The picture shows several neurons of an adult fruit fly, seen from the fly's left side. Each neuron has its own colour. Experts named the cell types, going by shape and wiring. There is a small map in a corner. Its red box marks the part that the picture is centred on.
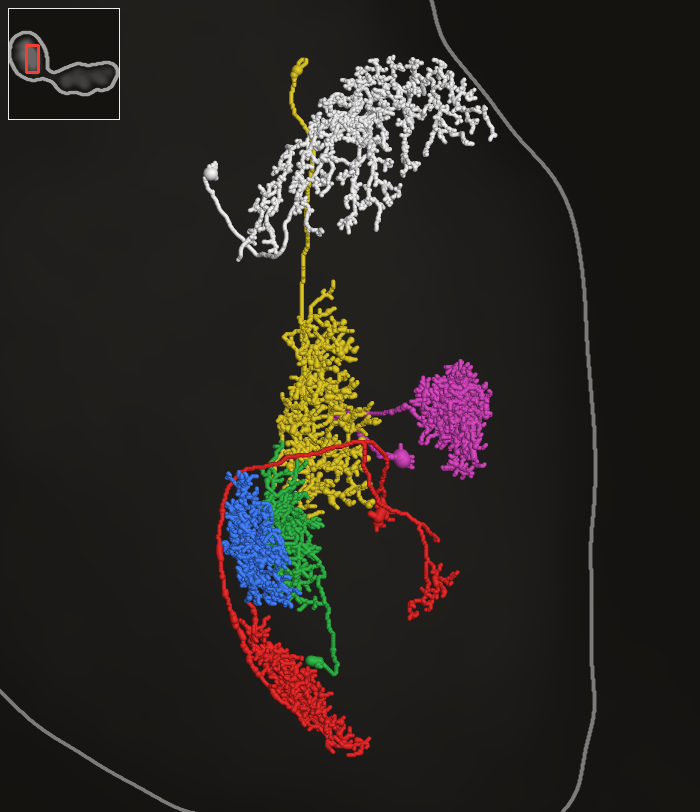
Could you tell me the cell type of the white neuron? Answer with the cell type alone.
Pm6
